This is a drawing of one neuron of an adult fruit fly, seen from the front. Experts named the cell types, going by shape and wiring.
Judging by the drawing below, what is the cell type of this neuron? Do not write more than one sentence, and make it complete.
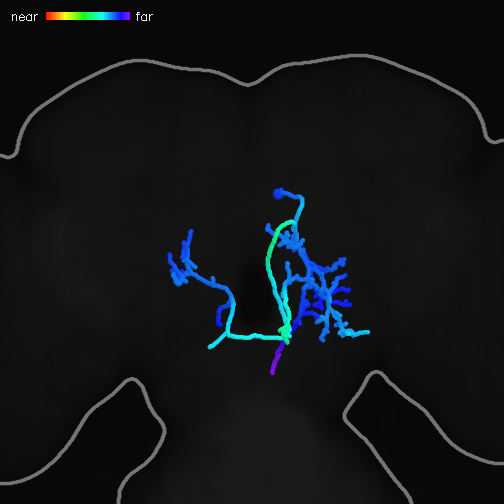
This neuron has been assigned cell type CB0266.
